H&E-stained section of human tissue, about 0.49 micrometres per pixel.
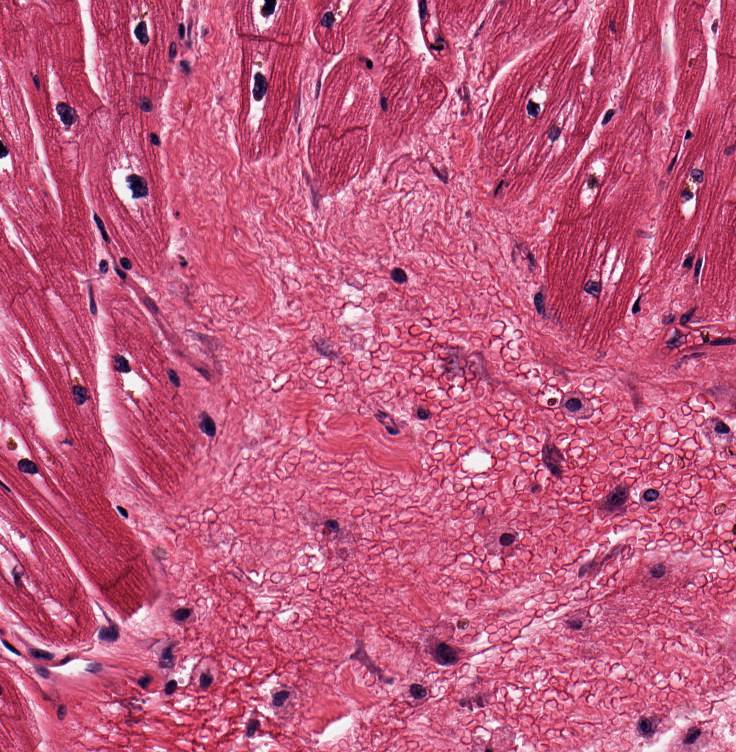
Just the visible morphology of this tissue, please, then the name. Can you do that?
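Muscle bundles line the top and left; looser tissue crowded with small round profiles fills the centre and lower right. These are erythrocytes, pink rings with paler centres; nuclei are sparse, some dark and spindle-shaped. Several top muscle cells show golden-brown granules in a pale clear zone at the nuclear poles. Left ventricle of the heart.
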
